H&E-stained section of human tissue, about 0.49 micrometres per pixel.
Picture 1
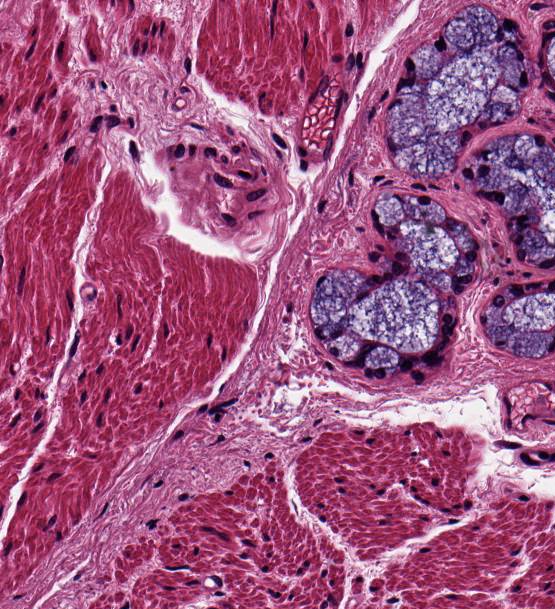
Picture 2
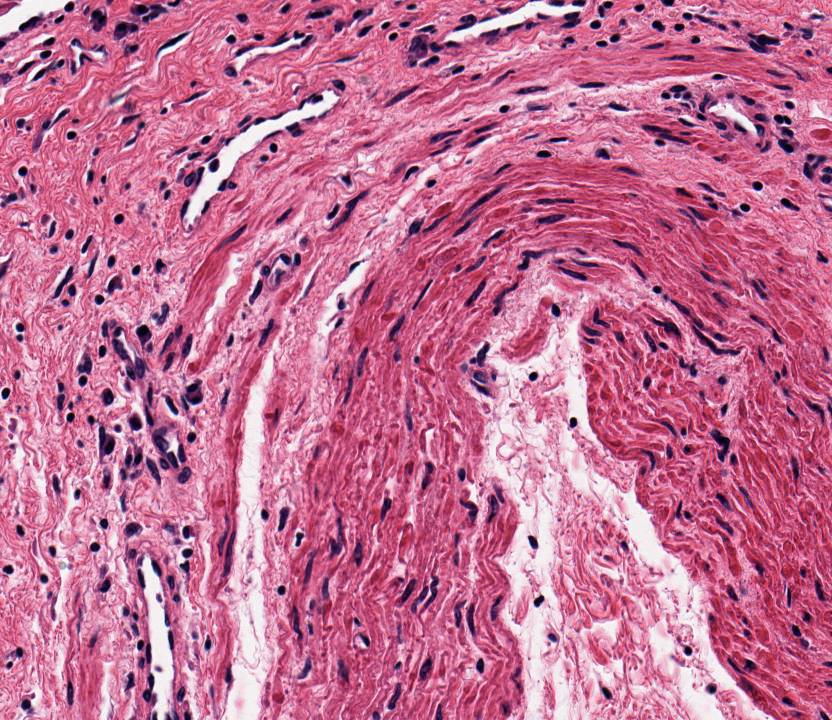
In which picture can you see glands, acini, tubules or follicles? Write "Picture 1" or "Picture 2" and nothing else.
Picture 1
